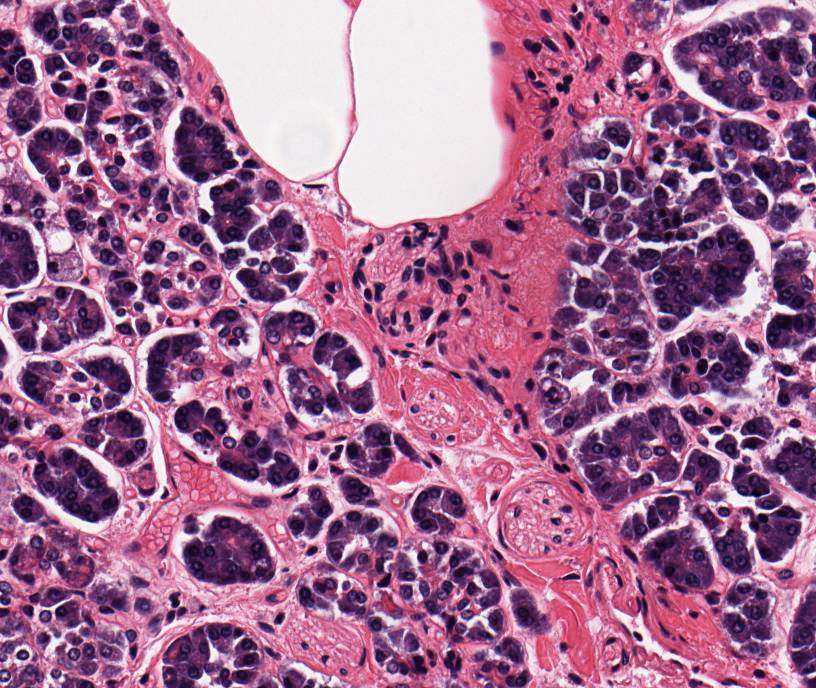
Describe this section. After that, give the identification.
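Closely packed acini fill the left and right parts of the field, it seems, with a band of pink connective tissue running down from the top centre between them. The acinar cell nuclei look small, round and dark, sitting toward the base of the cells. In that septum, centrally and lower centre-right, lie two small rounded nerve bundles with pale wavy fibres. The tissue is pancreas.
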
